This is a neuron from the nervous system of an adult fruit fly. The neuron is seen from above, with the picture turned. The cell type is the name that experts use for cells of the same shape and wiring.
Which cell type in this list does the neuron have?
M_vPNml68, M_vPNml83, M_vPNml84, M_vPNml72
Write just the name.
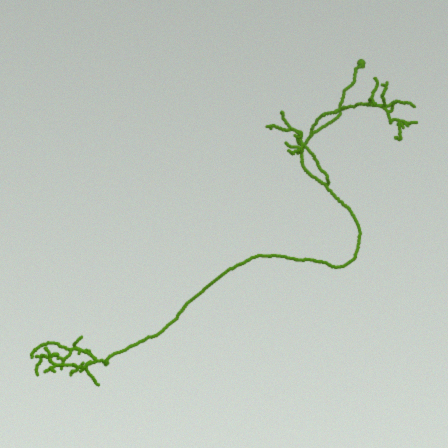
M_vPNml84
